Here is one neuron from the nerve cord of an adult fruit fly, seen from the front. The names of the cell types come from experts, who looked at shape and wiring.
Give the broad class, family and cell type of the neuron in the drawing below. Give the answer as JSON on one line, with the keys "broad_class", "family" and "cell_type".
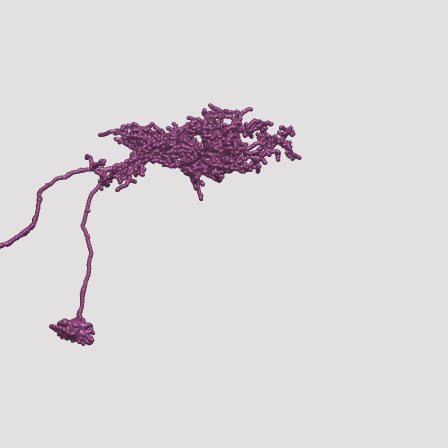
{"broad_class": "motor neuron of the nerve cord", "family": "hemilineage 16B", "cell_type": "DVMn 1a-c"}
